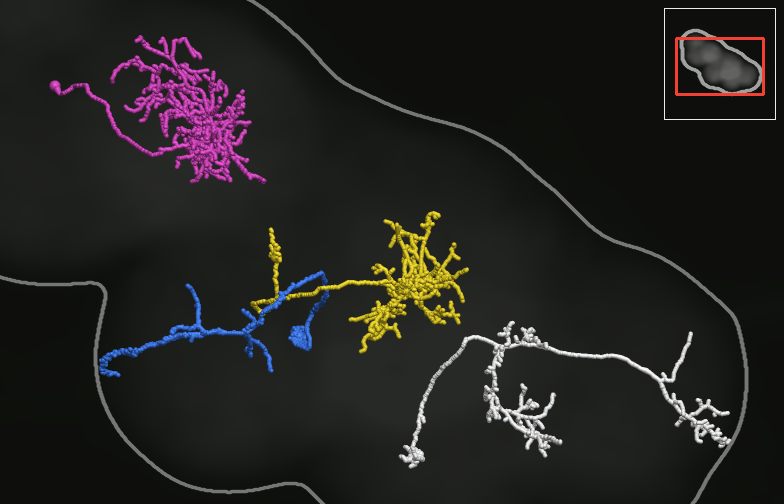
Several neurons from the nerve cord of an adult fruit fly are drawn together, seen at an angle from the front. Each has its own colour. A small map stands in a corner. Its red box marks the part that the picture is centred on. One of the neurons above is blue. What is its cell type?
IN12B091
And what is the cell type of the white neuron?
IN12B092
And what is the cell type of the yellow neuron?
IN12B040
